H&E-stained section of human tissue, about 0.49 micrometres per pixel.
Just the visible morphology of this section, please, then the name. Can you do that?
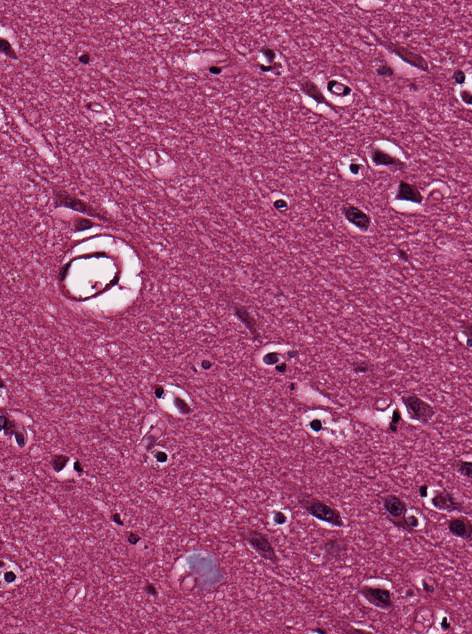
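Background: a continuous, finely granular pink meshwork with scattered single cells; no epithelium, glands or organised units. Distribution: more cells in the right half than the left. Nuclei: mostly small, round and dark. Other: one smooth, round, pale blue-grey body near bottom centre. This is cerebral cortex.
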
